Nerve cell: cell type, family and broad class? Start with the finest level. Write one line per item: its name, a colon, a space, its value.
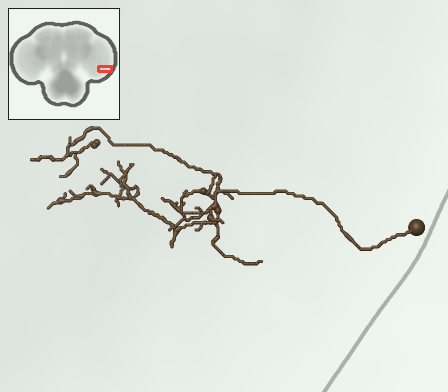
cell type: Mi15
family: Mi
broad class: optic-lobe intrinsic neuron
